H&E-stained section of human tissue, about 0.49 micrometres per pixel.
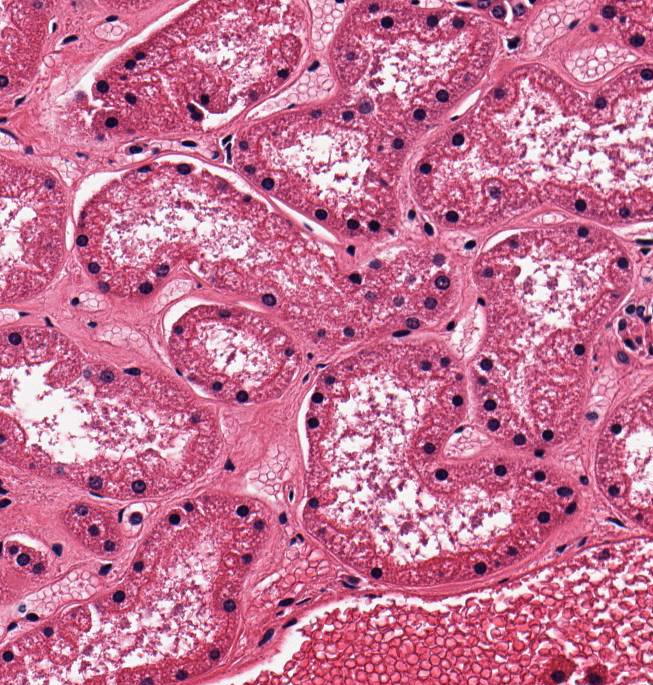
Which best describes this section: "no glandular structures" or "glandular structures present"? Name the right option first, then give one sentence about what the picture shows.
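Glandular structures present. The field is filled with closely packed, rounded to irregular tubular profiles separated by narrow strips of stroma.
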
